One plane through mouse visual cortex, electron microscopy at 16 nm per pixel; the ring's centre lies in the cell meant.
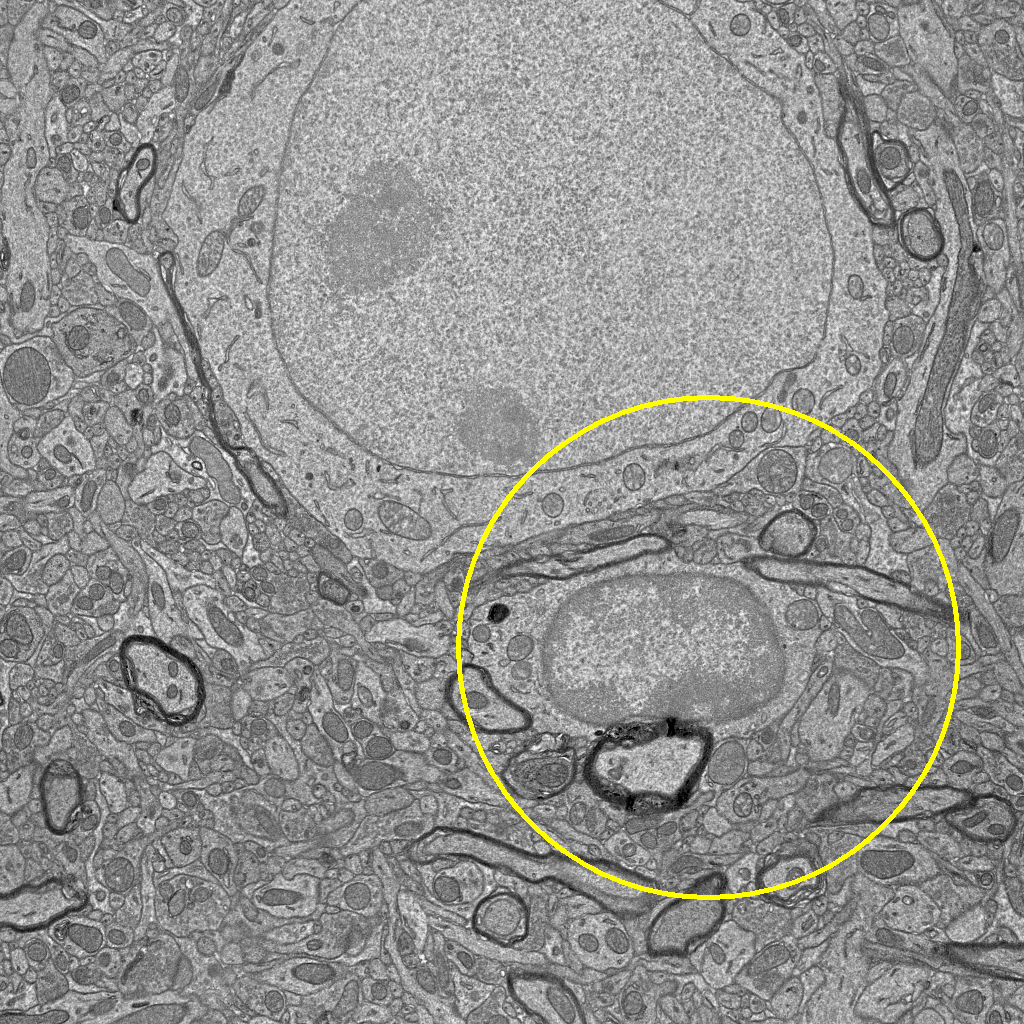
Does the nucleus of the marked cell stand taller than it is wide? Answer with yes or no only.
No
